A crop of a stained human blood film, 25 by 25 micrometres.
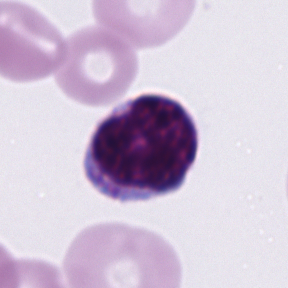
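Typical lymphocyte in the middle of this blood smear, its chromatin dark purple and densely clumped. Around the nucleus the cytoplasm is pale blue and holds no coarse granules. Nothing projects from the cell surface, either.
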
